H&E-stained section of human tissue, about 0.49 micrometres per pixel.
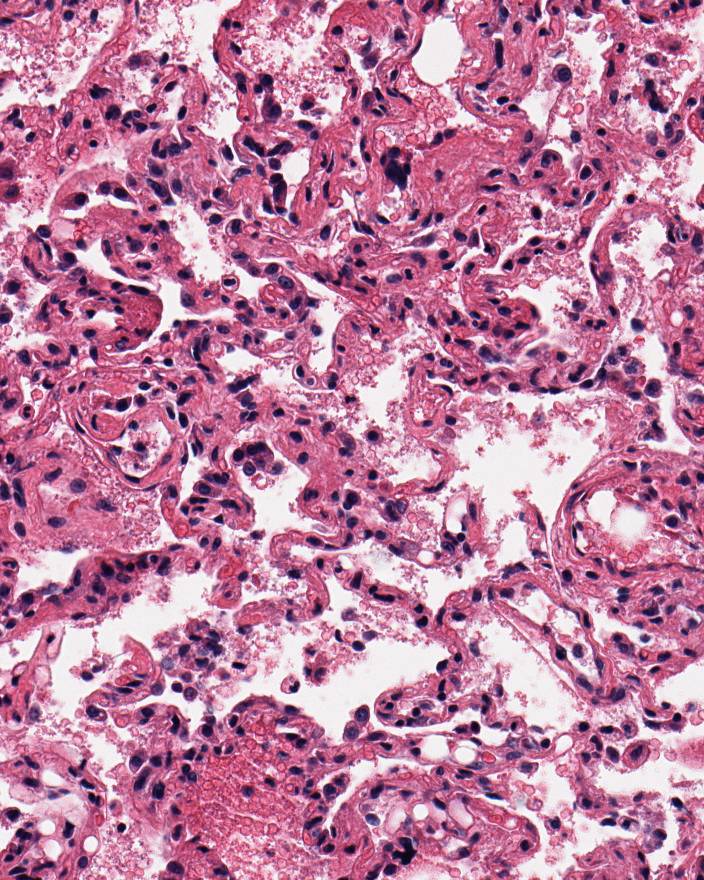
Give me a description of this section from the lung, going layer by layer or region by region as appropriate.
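Branching, interconnecting pink cellular walls enclose irregular open spaces. Cells with oval to elongated dark nuclei crowd them. Right middle edge: cells ringing a round lumen concentrically form a vessel-like structure. Near bottom centre, packed red blood cells form a dense pink clump in a space.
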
